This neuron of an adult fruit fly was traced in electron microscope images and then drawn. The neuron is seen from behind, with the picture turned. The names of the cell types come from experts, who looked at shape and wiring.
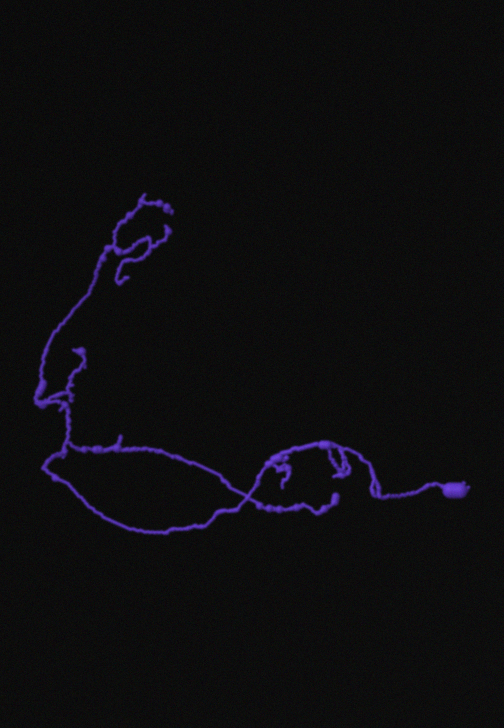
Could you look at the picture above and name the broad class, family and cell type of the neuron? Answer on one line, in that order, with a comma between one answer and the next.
central-brain intrinsic neuron, class Kenyon Cell, KCa'b'-m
